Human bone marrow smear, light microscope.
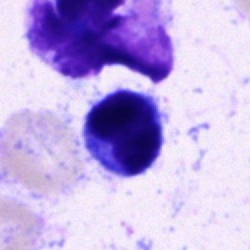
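Lymphocyte, the central cell in a stained bone marrow smear. Its outline is roughly round, and the nucleus fills most of the cell. The chromatin stains very dark purple and looks dense. A paler bluish area lies at the lower left of the cell.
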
